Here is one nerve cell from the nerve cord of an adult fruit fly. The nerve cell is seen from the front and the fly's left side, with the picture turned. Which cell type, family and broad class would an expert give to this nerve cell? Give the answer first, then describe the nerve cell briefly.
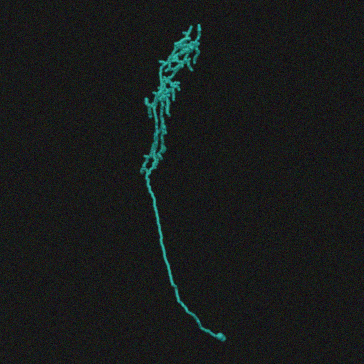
It is of cell type IN09A094. Its family is hemilineage 09A. Its broad class is nerve-cord intrinsic neuron. As drawn here it is more than twice as tall as it is wide.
